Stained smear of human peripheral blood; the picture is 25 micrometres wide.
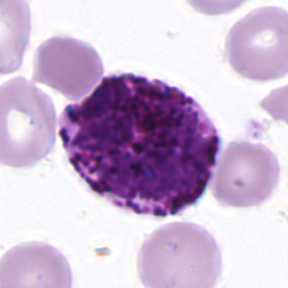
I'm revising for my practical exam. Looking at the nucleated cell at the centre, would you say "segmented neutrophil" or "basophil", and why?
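The cell is a basophil. First, the granules: coarse, dark purple-black, scattered over the whole cell, nucleus and cytoplasm alike.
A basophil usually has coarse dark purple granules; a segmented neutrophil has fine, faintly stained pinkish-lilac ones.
Second, the nucleus: its outline is largely hidden by the granules.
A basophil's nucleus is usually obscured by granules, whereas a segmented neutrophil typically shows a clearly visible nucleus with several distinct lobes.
Third, the granules vary noticeably in size; the cell is about 14 by 12 micrometres.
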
